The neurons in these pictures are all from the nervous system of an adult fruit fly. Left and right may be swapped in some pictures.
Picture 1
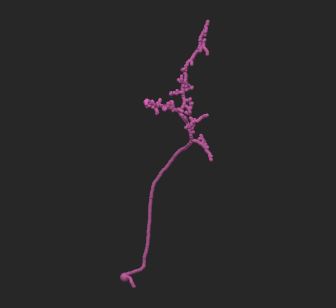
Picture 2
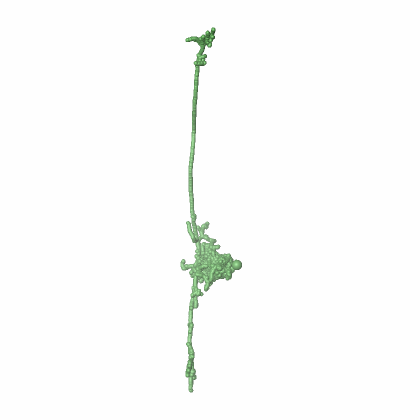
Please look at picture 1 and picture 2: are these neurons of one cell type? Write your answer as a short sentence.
They are of different cell types.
